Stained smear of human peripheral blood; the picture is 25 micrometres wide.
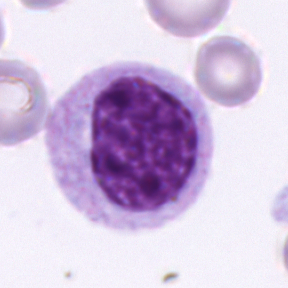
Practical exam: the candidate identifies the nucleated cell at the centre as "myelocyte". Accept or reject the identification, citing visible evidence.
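Yes, you can call this one a myelocyte. Look at the granules first: they are fine and reddish-purple, scattered through the cytoplasm rather than packing it.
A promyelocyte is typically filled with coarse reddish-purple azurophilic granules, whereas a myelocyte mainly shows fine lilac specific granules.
The cytoplasm itself is pale lilac rather than deep blue.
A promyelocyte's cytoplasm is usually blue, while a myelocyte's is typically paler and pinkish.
The chromatin, clumped into darker patches with paler areas between, also speaks against a promyelocyte.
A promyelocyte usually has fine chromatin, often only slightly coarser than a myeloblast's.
The oval nucleus, smooth and unindented, about 12 by 10 micrometres and filling about 50% of the cell's area, does not separate the two.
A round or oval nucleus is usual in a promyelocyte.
The cell is round and smooth in outline, about 15 micrometres across, with no vacuoles in its cytoplasm.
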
